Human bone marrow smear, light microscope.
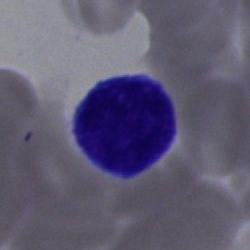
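Lymphocyte, centre of field, stained bone marrow smear. Dark-staining nucleus fills almost the entire cell; no distinct rim of cytoplasm seen. Chromatin dense, dark blue-purple throughout. No granules.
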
